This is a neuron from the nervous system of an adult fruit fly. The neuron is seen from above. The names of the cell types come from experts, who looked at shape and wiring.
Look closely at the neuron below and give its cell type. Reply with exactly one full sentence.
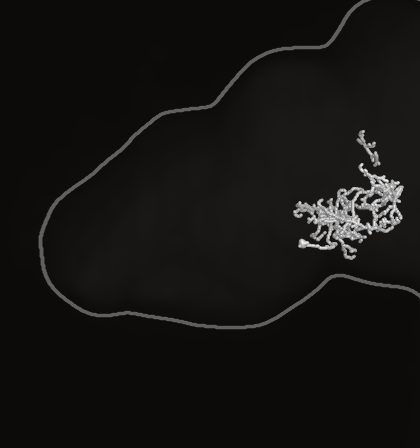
It is CL288 that names the cell type of this neuron.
